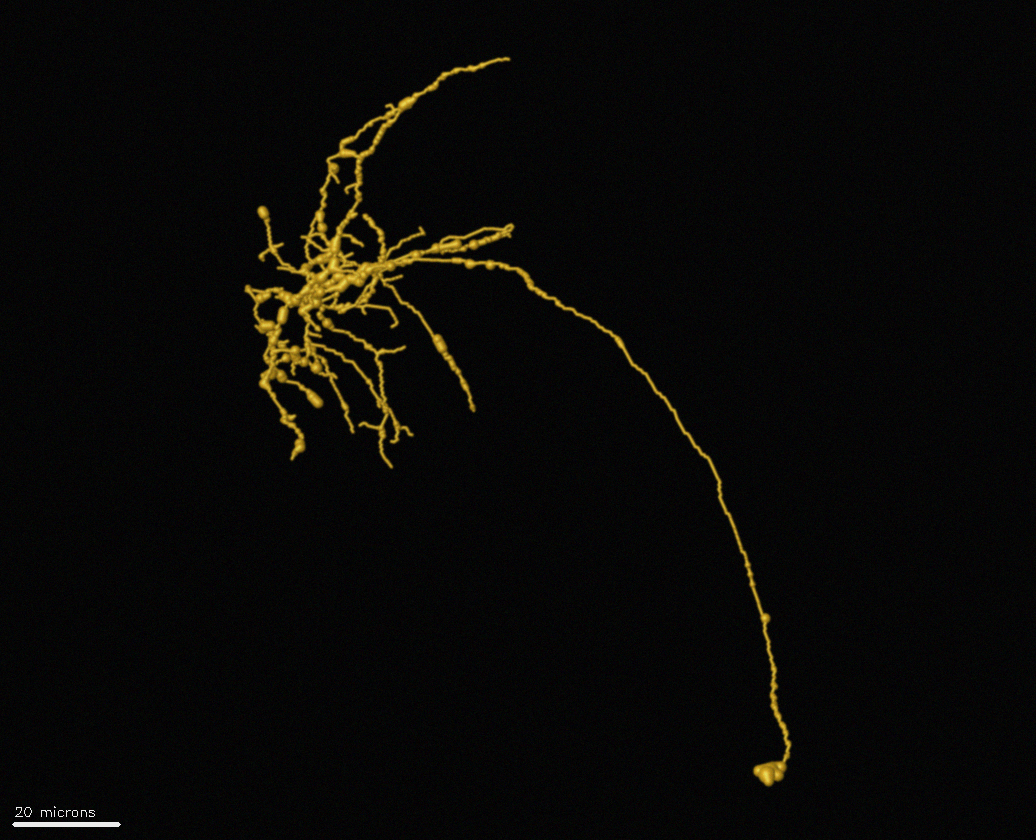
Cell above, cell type: IN06B079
